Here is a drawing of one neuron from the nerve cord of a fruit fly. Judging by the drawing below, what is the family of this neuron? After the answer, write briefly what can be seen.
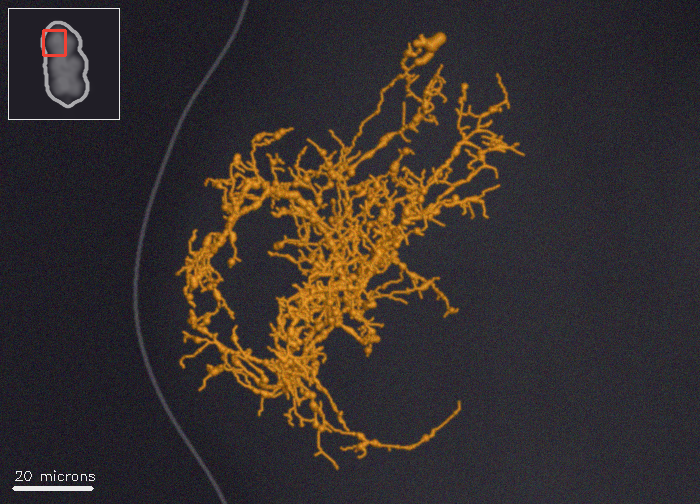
Its family is hemilineage 16B. It is a nerve-cord intrinsic neuron. From top to bottom in the picture it spans about 110 microns. More than a hundred branch ends can be seen.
